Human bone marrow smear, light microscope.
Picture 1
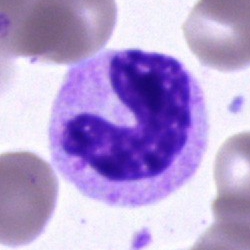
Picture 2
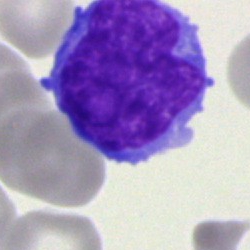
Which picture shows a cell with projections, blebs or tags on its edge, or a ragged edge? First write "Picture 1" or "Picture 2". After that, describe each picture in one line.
Picture 2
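Picture 1: The cell outline is round and smooth.
Picture 2: Small knob-like projections stick out from the left and right edges of the cell.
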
